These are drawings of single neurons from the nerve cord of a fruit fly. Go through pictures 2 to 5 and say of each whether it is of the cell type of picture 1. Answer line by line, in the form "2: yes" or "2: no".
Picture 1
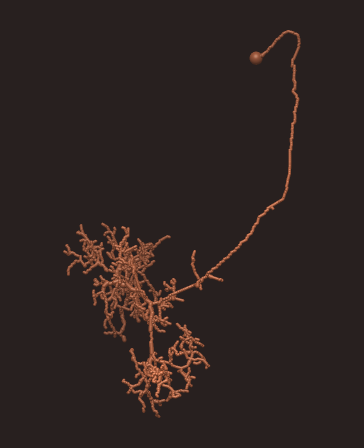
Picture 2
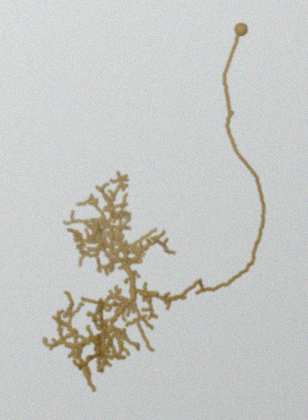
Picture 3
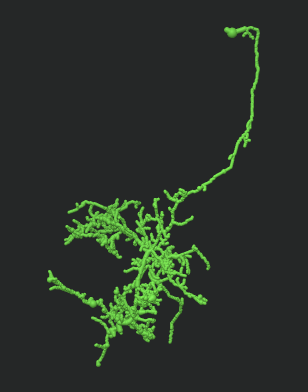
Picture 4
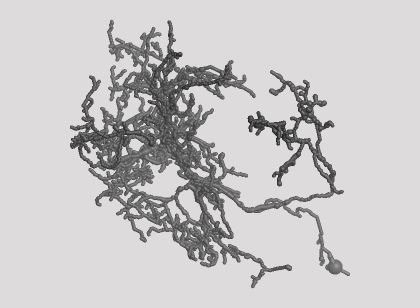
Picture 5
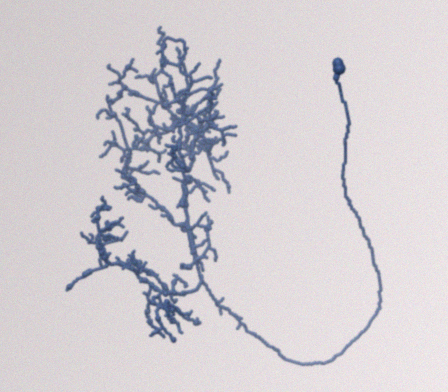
2: no
3: no
4: no
5: yes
